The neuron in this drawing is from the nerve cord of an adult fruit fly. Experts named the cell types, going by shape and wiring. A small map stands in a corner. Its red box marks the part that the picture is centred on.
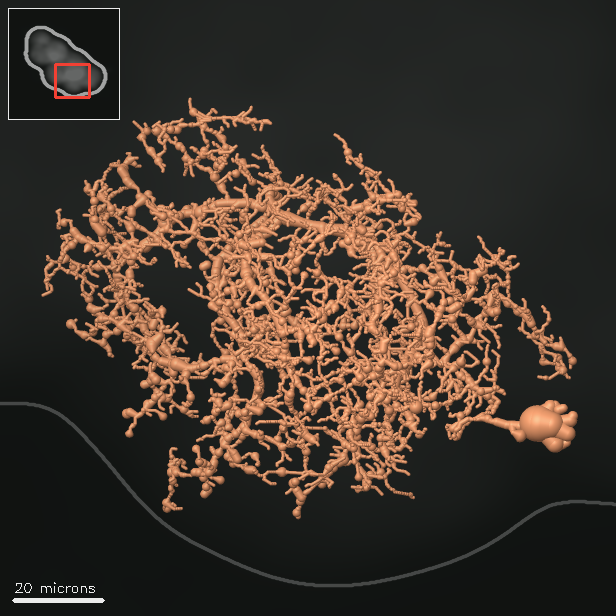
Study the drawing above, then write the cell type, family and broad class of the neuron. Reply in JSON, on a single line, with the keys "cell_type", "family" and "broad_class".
{"cell_type": "IN08A005", "family": "hemilineage 08A", "broad_class": "nerve-cord intrinsic neuron"}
